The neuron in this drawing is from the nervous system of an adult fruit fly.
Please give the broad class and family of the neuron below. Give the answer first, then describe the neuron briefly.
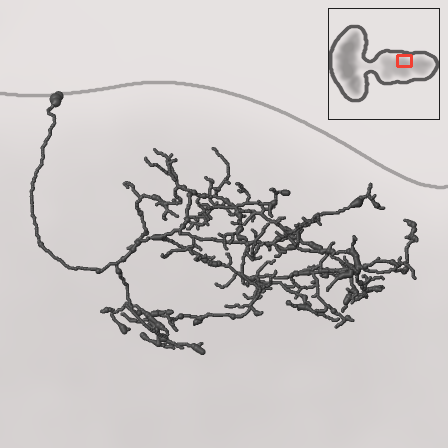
Its broad class is nerve-cord intrinsic neuron. The family is hemilineage 09A. It lies in the nerve cord. The picture shows dozens of branch ends.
